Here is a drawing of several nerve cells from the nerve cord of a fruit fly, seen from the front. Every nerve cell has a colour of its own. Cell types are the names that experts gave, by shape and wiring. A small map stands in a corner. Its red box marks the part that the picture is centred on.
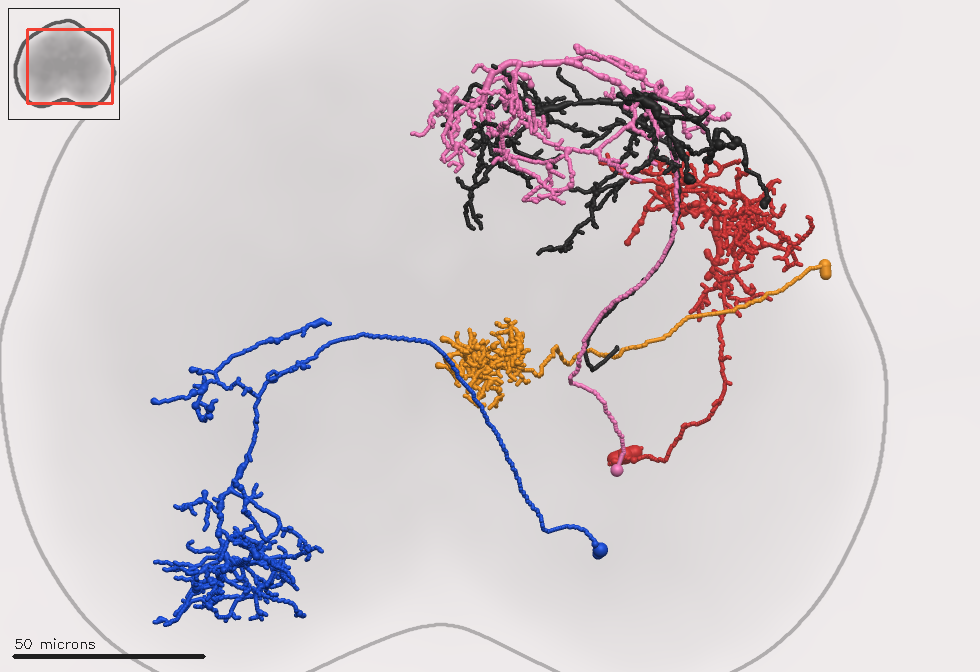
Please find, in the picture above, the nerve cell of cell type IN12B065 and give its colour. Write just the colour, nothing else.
blue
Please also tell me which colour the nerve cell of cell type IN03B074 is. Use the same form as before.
pink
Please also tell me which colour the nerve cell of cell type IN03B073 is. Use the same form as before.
black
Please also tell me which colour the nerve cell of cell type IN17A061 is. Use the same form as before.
red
